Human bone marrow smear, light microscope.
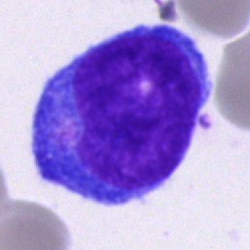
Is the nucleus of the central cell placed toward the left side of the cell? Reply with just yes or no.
No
